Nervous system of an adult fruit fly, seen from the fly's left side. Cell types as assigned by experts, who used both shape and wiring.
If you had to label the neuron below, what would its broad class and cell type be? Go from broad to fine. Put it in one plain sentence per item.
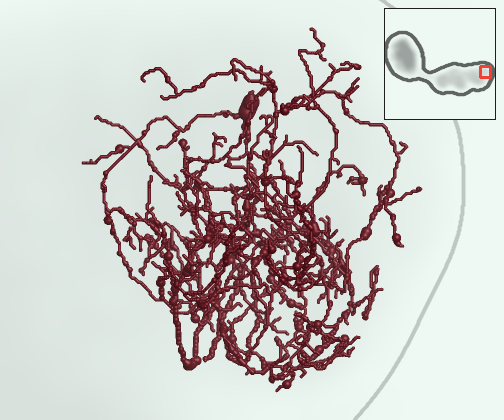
A nerve-cord intrinsic neuron, type INXXX293.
